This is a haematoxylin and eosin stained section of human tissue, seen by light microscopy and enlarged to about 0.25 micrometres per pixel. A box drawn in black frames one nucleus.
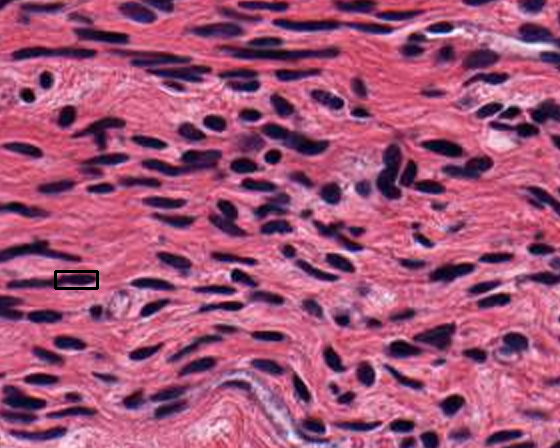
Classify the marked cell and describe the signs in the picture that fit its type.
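The marked cell is a smooth muscle cell. The nucleus is long and slender with blunt ends, lying lengthwise along the same direction as the cell. The nucleus is stained a dark, fairly even blue-purple, with no clear internal detail at this scale, much like the neighbouring nuclei. The cytoplasm is pink and finely streaked lengthwise, and its edges cannot be told apart from the pink fibres around it. The cell lies in a band of similar elongated nuclei that all run roughly parallel to one another, in a wavy stream across the field.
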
